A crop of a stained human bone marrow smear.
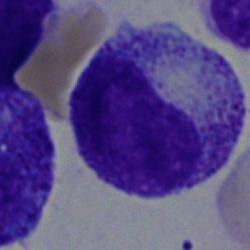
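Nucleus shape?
Kidney-shaped, indentation facing upper right; nucleus occupies the left and lower part of the cell.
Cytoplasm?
Pale greyish-blue, mostly upper right, with fine purple granules scattered through it.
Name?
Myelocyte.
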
